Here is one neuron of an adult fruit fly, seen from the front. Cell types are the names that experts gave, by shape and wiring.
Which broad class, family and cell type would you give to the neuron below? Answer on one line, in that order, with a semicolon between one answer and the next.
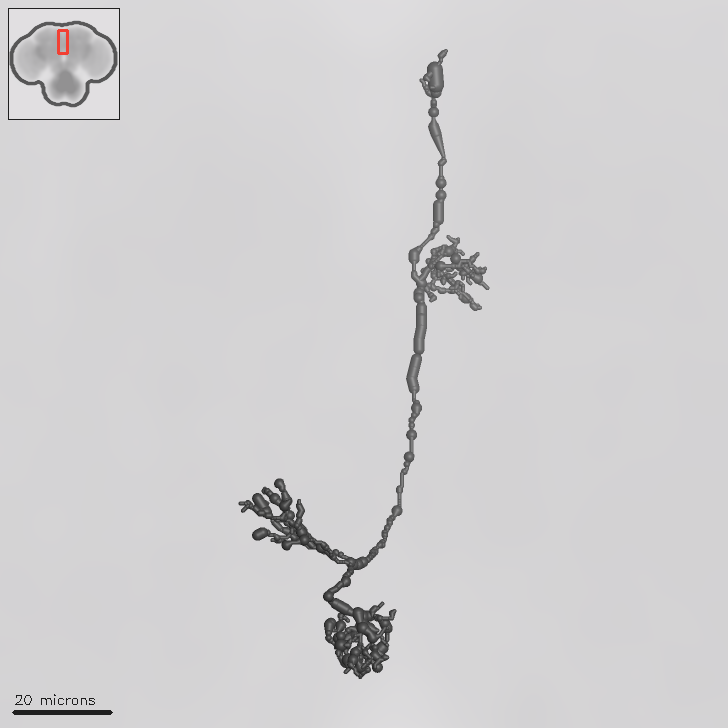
central-brain intrinsic neuron; class CX; PFNa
